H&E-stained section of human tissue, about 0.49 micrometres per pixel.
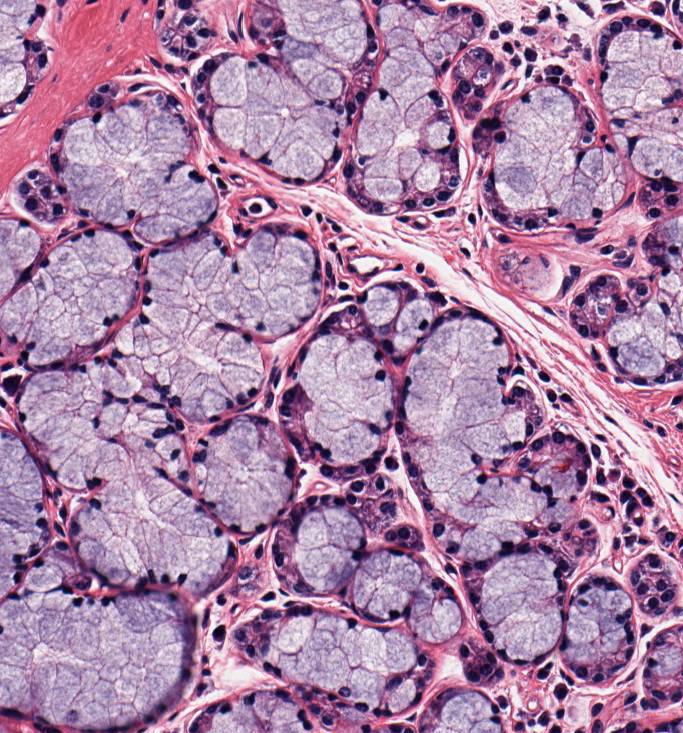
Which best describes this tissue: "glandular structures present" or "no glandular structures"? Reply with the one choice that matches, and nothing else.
Glandular structures present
